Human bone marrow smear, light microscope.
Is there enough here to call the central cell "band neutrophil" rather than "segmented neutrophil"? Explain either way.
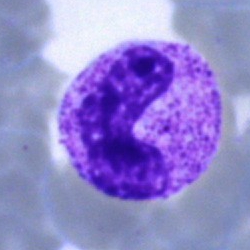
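Band neutrophil, I'd say.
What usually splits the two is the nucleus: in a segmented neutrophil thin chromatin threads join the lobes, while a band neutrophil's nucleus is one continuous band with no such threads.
Here the nucleus sits toward the left with dense, dark purple chromatin, and the pale lilac-pink cytoplasm has fine purple granules scattered all through it.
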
